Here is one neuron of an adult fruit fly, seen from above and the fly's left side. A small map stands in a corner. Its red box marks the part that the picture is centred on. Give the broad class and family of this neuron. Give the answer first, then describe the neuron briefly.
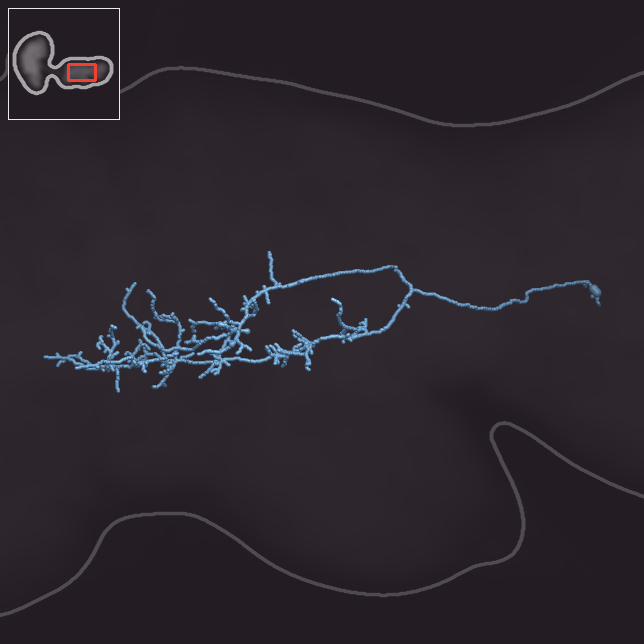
Its broad class is nerve-cord intrinsic neuron. The family is hemilineage 21A. It lies in the nerve cord. The cell body can be seen on the right of the picture. Dozens of branch ends can be seen.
